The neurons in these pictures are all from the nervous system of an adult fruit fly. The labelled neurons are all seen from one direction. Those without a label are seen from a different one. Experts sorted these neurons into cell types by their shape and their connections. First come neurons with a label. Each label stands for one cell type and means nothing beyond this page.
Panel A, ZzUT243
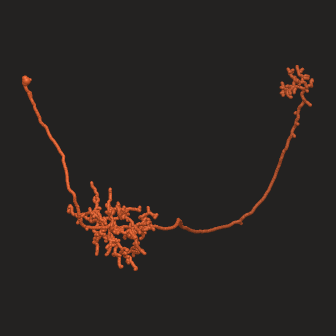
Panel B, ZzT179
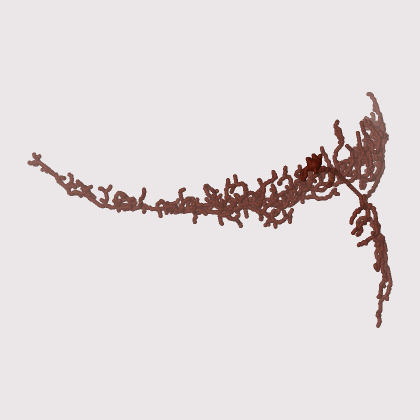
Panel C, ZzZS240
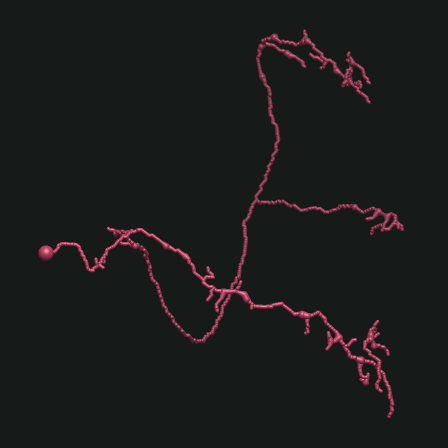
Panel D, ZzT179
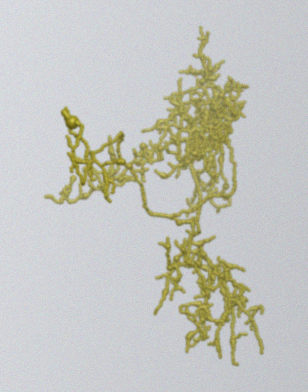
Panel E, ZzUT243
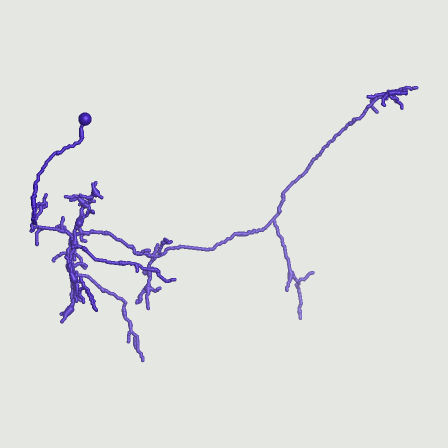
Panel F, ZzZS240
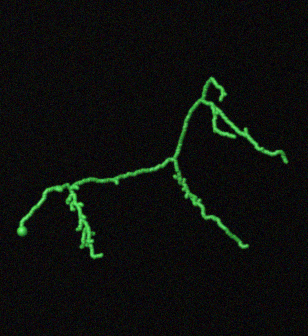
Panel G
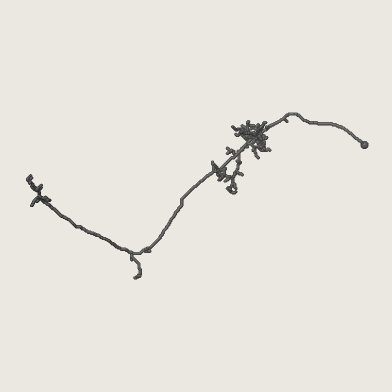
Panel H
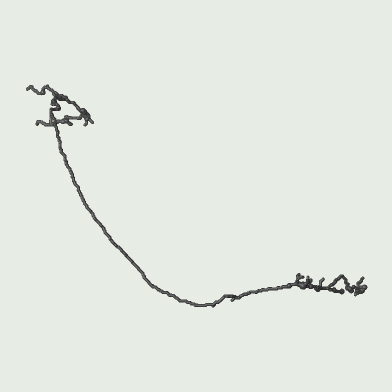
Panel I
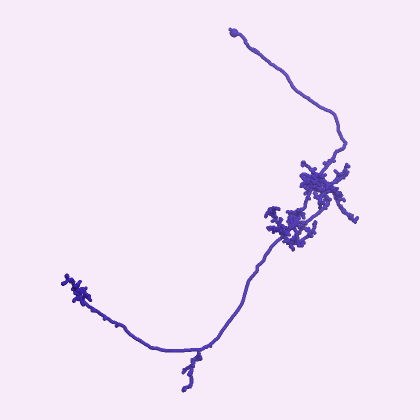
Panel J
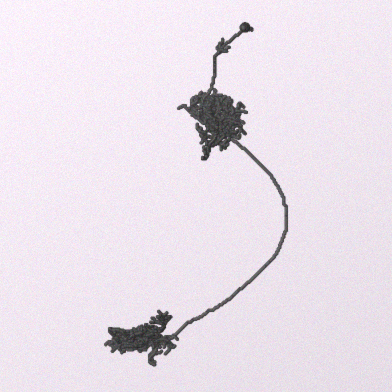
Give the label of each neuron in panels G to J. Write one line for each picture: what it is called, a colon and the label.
G: ZzUT243
H: ZzZS240
I: ZzUT243
J: ZzT179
